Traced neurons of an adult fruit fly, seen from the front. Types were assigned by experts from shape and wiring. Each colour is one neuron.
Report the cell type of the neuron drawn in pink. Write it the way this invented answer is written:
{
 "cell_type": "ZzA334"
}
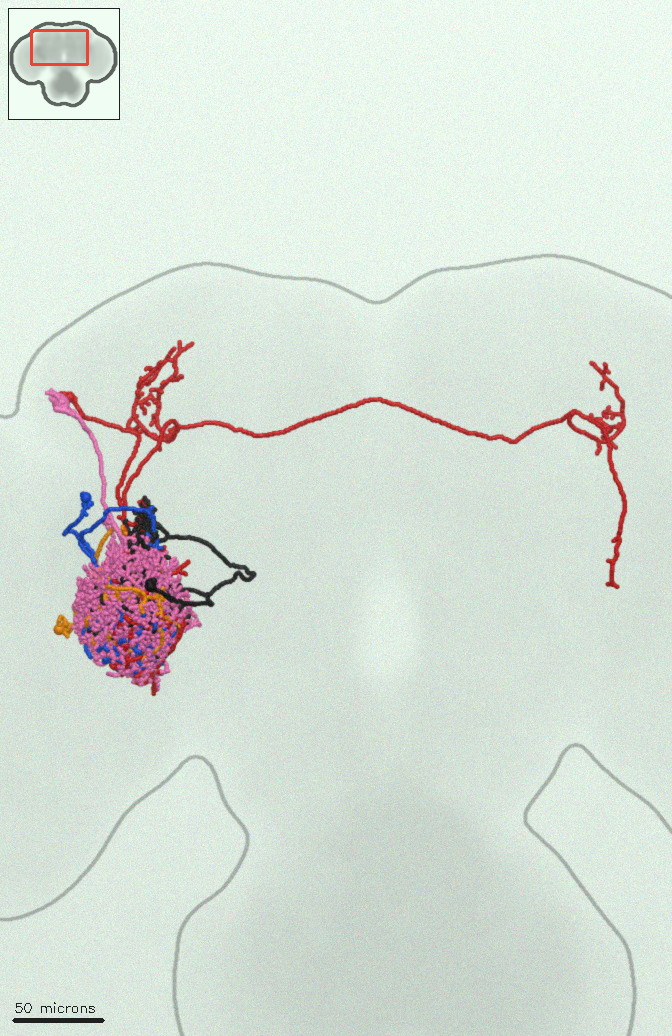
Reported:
{
 "cell_type": "AVLP082"
}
